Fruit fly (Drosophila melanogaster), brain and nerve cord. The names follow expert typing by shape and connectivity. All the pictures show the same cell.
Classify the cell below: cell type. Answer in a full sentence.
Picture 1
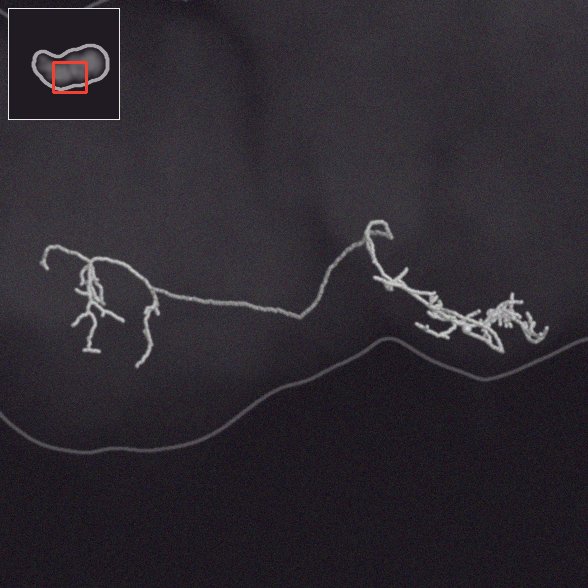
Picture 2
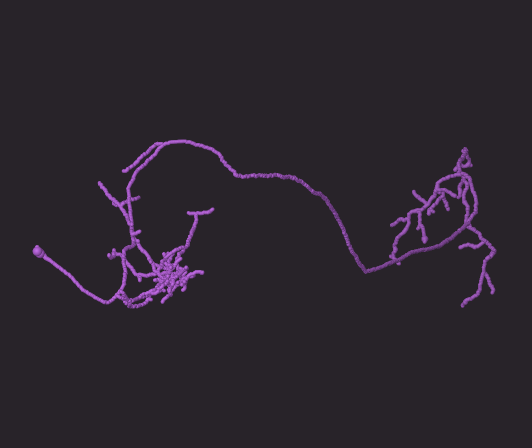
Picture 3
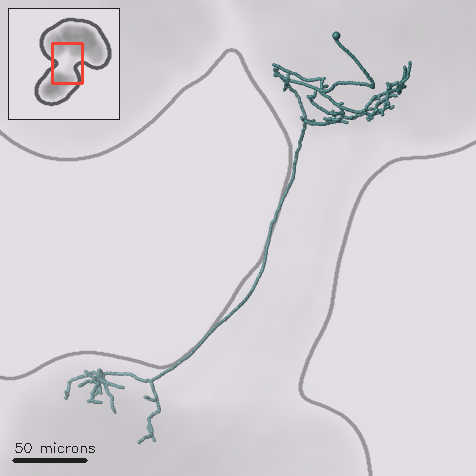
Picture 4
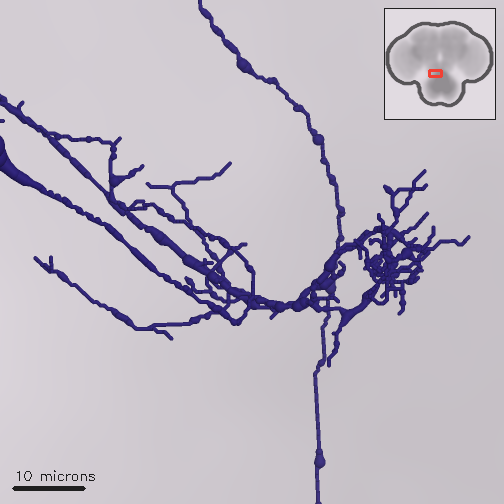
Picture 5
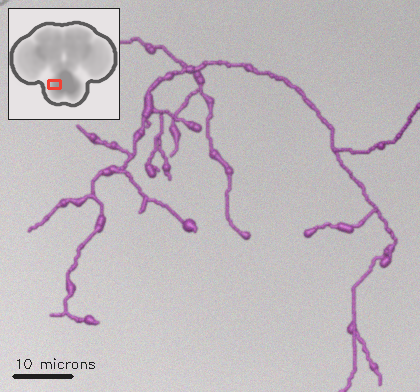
The cell type is DNge009.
